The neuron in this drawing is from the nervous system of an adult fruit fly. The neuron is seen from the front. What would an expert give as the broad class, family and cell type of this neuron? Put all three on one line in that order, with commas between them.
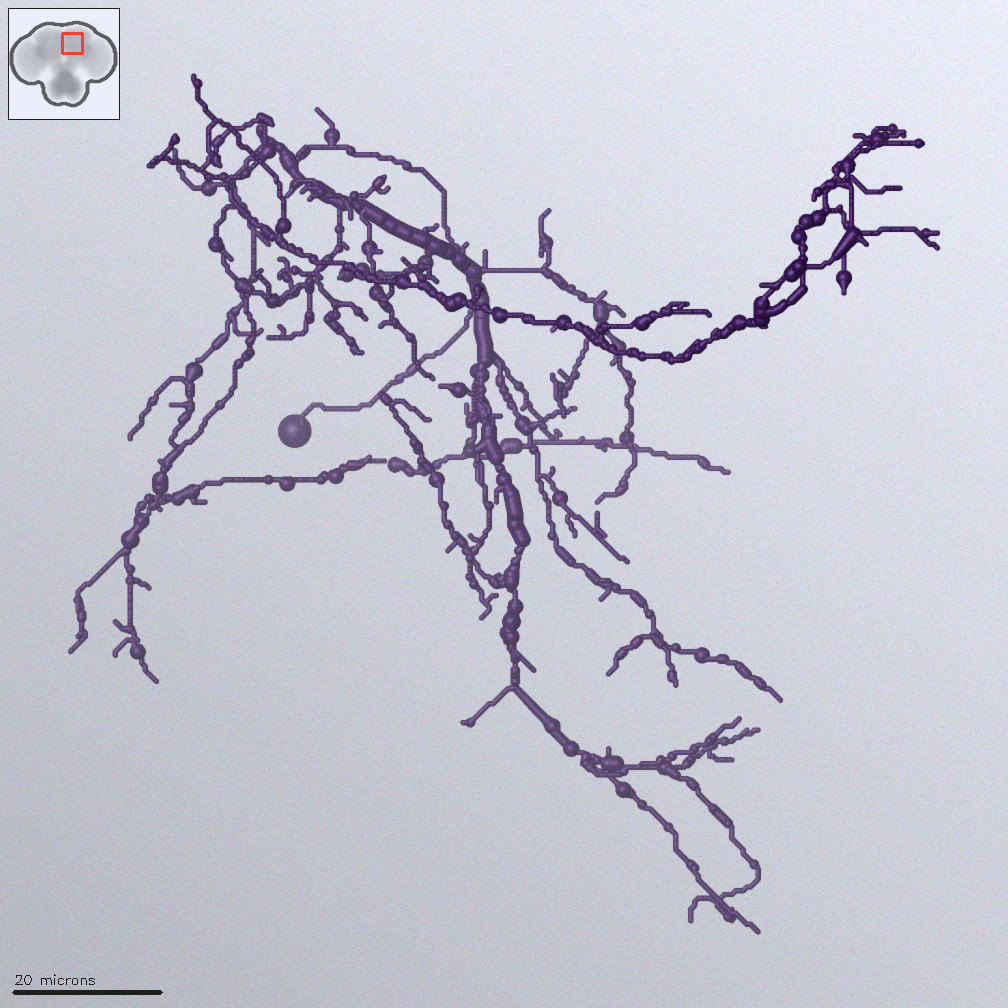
central-brain intrinsic neuron, hemilineage DM4_dorsal, SMP398_a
